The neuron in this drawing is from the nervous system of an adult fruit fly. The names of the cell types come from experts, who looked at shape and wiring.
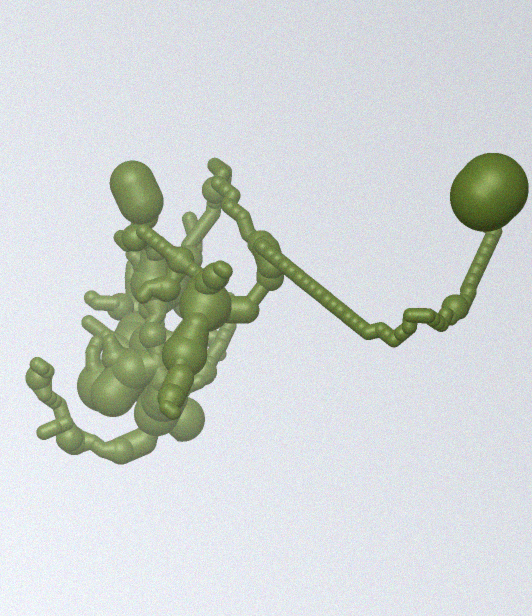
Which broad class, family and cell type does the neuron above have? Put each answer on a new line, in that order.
optic-lobe intrinsic neuron
T
T5a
